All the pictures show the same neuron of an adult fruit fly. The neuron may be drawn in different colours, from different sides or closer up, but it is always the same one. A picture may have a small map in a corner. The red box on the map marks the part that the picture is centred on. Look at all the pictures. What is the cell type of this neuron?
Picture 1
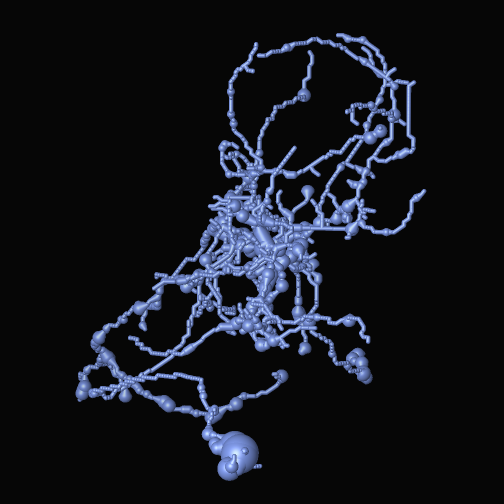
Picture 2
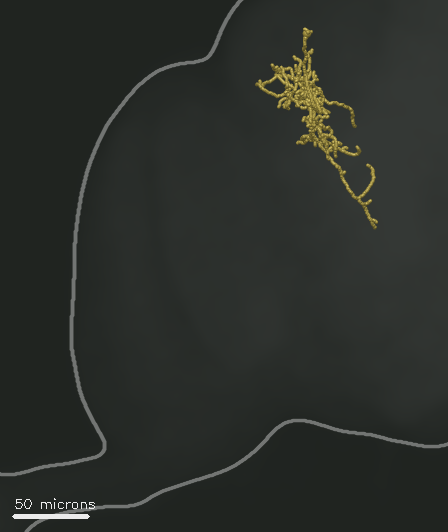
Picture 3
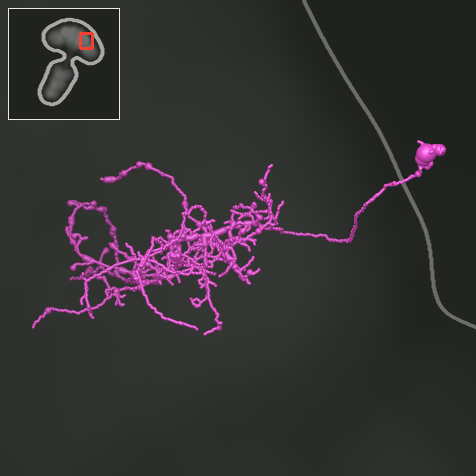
AVLP013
